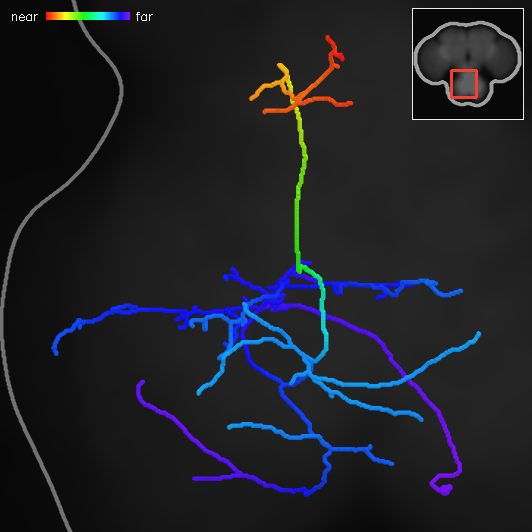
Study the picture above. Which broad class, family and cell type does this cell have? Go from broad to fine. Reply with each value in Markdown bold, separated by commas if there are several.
**ascending neuron**, **hemilineage 12B**, **AN12B060**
